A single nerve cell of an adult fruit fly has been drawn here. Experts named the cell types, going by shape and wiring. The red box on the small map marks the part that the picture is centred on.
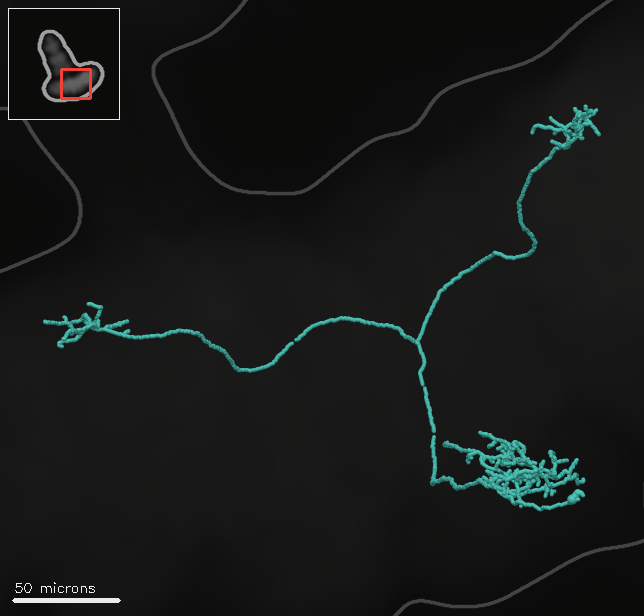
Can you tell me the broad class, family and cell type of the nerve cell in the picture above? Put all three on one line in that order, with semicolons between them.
central-brain intrinsic neuron; hemilineage FLAa2; CB0650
